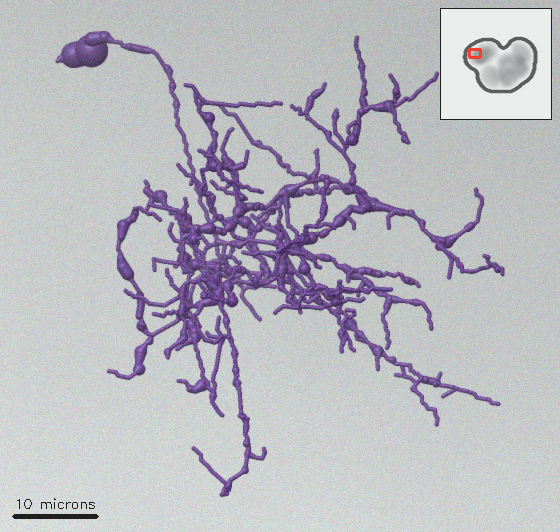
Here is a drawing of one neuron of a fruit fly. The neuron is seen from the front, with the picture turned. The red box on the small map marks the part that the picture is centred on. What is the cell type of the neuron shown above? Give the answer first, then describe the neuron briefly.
Its cell type is IN20A.22A058. Its broad class is nerve-cord intrinsic neuron. The cell body can be seen at the upper left of the picture. From top to bottom in the picture it spans about 55 microns. Dozens of branch ends can be seen.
